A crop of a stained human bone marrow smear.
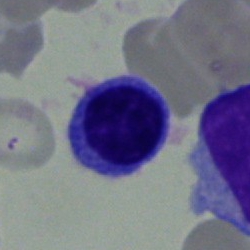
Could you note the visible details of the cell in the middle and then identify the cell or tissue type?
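Round in outline, this cell has its nucleus set toward the upper right, so the band of cytoplasm is wider at the lower left. The chromatin is dark and dense, and the cytoplasm is a deep blue. This is a lymphocyte.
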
